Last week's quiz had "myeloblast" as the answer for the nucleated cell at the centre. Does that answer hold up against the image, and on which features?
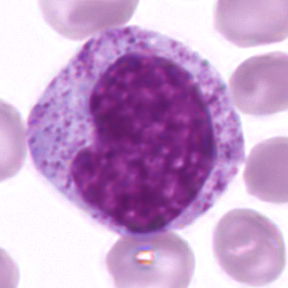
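Look first at the small reddish-purple granules scattered throughout the cytoplasm.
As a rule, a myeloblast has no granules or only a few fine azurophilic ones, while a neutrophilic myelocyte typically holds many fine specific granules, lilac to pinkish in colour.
Granules spread through the whole cytoplasm therefore speak against myeloblast and for myelocyte. So the name myeloblast does not fit; this cell is a myelocyte. Its cytoplasm is pale greyish-blue. The outline is roughly rounded with a few blunt corners, and the nucleus has a notch on its left side. A red cell touches the lower edge of the cell.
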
